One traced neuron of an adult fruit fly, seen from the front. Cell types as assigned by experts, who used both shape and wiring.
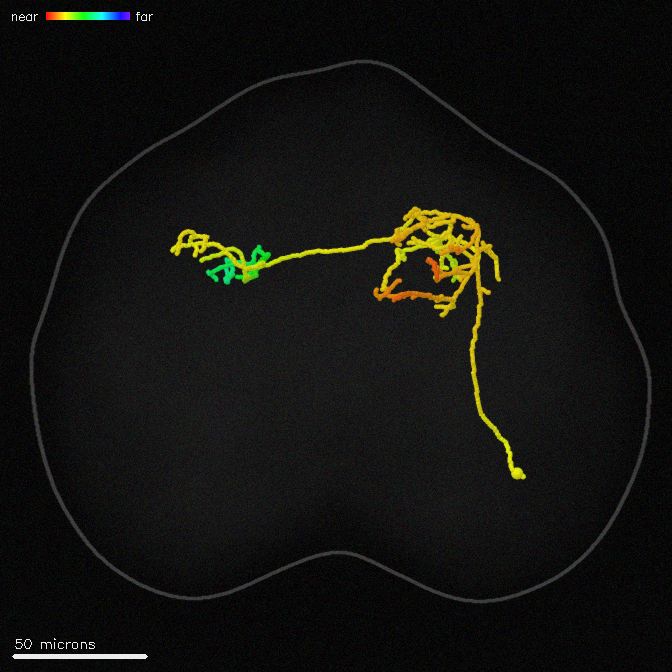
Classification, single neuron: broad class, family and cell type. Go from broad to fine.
nerve-cord intrinsic neuron; hemilineage 06A; IN06A089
